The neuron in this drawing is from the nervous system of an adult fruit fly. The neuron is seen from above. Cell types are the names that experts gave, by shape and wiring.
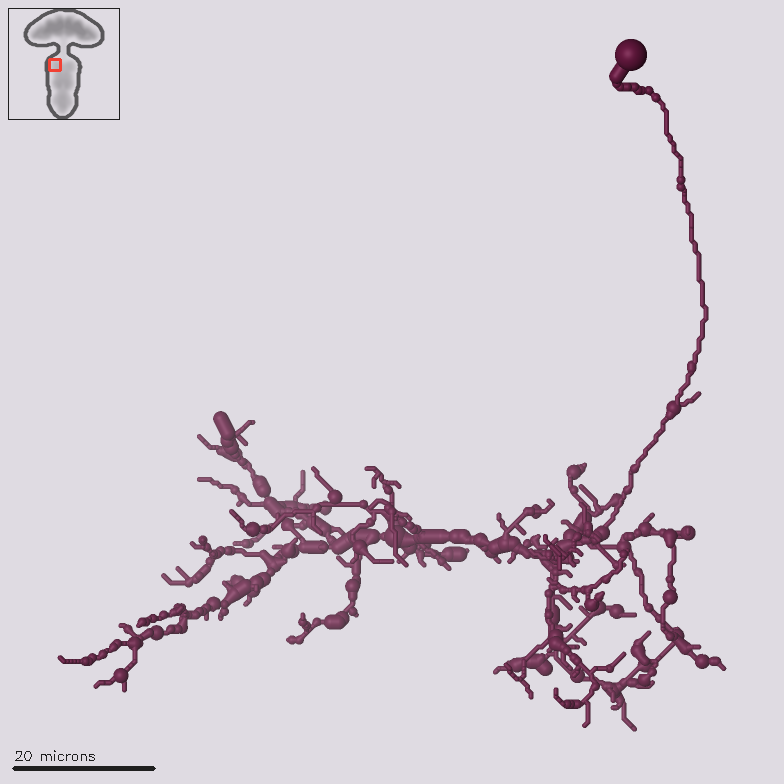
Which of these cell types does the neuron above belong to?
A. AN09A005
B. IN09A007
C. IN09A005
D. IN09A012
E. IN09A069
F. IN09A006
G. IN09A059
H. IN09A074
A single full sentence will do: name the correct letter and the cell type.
It is option H, IN09A074, that gives the cell type of the neuron.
